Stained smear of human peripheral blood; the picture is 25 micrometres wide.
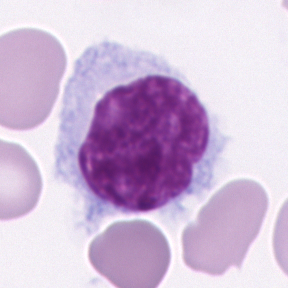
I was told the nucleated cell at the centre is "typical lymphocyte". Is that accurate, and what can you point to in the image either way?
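Look first at the pale grey-blue cytoplasm and the ragged, frayed outer edge, which is not smooth.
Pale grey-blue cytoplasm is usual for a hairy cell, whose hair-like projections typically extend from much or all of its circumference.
So this is not a typical lymphocyte but a hairy cell. The cytoplasm has a faint stippled texture but no coarse coloured granules.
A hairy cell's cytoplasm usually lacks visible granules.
The nucleus is roughly round, about 12 by 11 micrometres, with a shallow notch on its lower right side. Its chromatin is dark purple, in coarse clumps with paler patches between, and no distinct nucleolus shows.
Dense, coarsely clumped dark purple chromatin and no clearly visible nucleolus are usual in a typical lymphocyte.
On these two points the cell matches a typical lymphocyte.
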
